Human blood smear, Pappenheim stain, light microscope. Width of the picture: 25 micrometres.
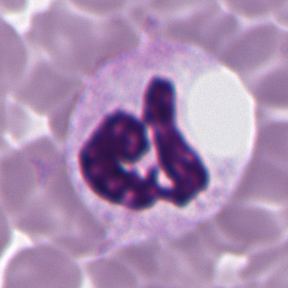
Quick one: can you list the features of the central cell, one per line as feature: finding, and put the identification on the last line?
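Outline: roughly round
Nucleus: two main lobes, joined toward the lower end
Cytoplasm: plentiful, pale pinkish-lilac
Clear space: one, large and round, in the cytoplasm right of the nucleus
Name: segmented neutrophil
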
